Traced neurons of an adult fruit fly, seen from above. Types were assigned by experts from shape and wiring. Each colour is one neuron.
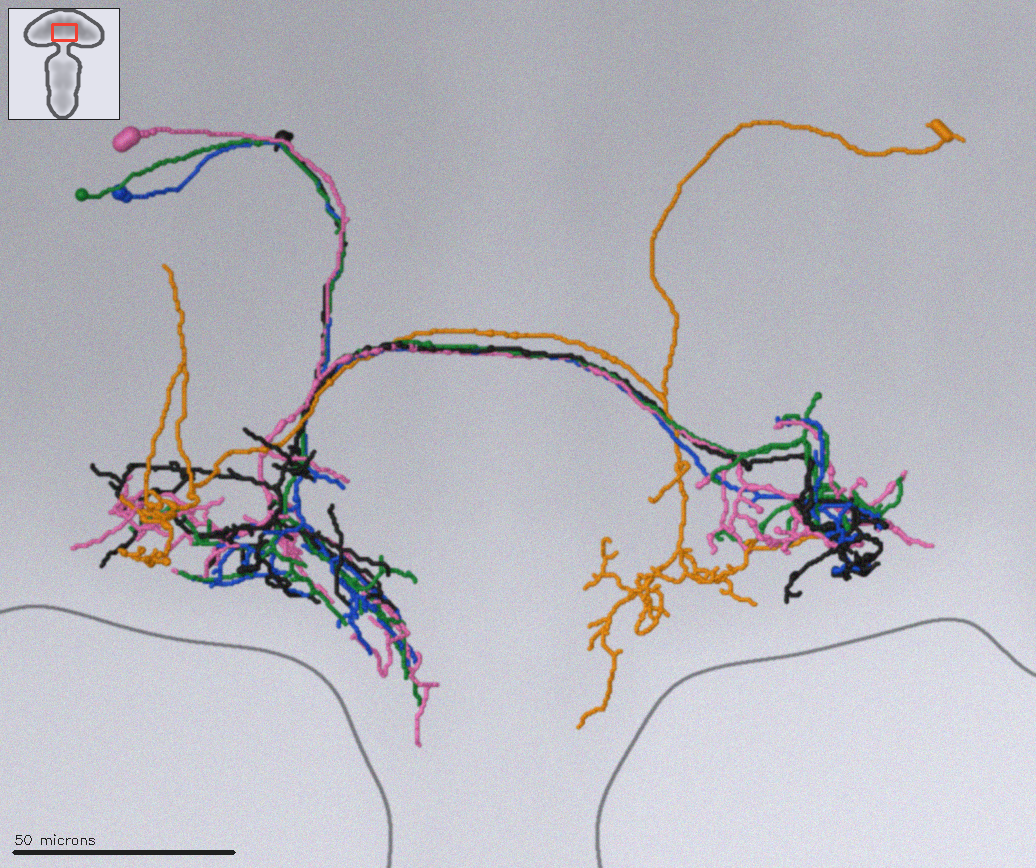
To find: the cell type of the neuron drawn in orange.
GNG615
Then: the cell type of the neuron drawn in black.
GNG616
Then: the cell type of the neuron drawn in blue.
GNG625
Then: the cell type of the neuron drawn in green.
GNG624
